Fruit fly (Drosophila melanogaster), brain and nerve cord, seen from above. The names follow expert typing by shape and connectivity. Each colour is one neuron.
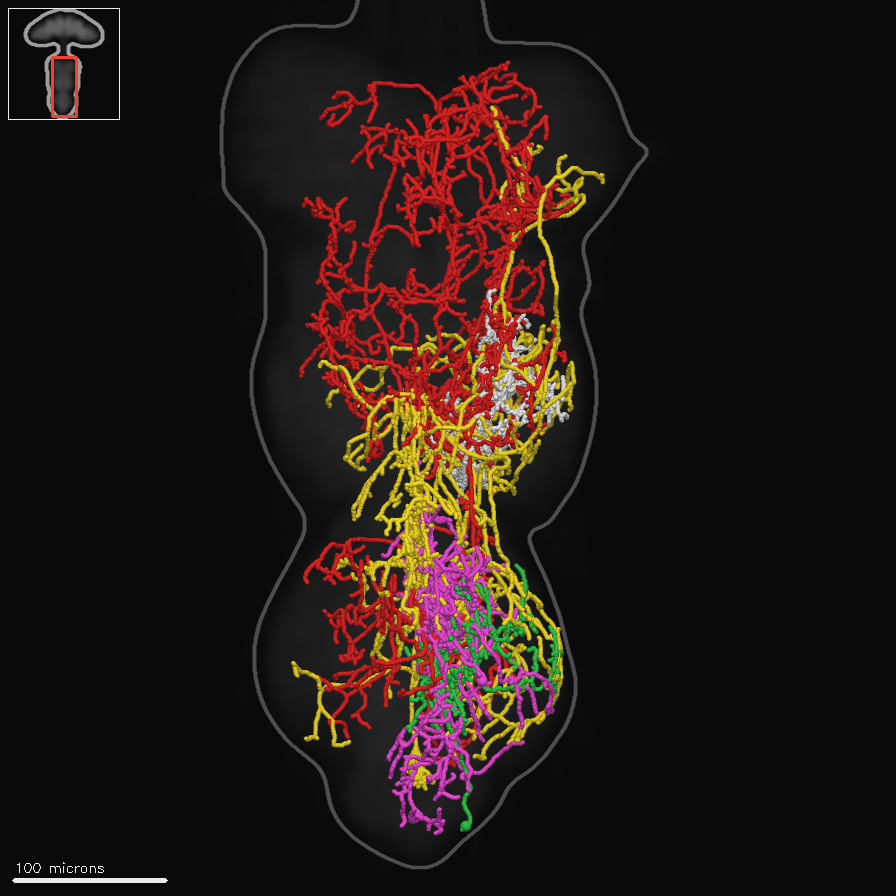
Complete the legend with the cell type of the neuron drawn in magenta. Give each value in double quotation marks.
"IN09A011"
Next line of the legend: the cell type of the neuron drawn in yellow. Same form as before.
"IN27X002"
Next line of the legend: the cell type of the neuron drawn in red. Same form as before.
"INXXX045"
